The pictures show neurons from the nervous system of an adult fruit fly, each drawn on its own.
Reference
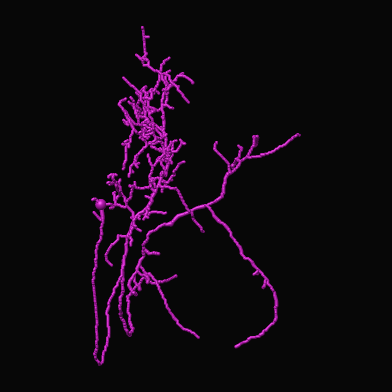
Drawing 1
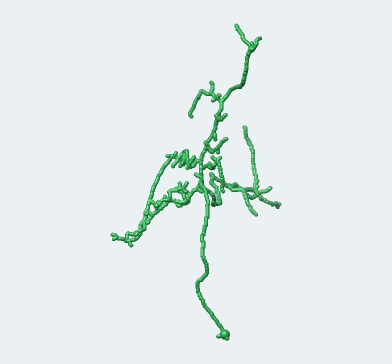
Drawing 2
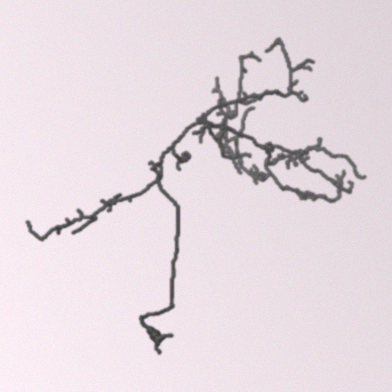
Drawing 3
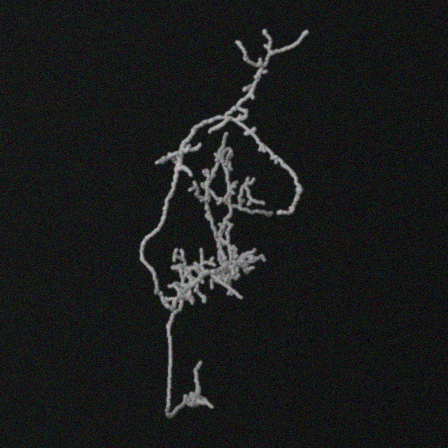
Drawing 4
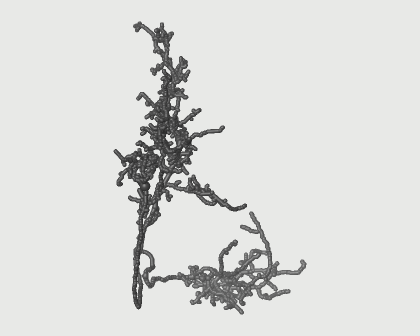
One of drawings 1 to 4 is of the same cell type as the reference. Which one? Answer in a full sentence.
Drawing 3 shows a neuron of the same cell type.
